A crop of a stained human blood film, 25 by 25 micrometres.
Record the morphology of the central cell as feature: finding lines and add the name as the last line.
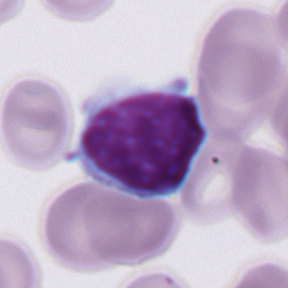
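Nucleus: single, rounded, slightly angular, no lobes
Nuclear size: about 11 by 9 micrometres
Nuclear share: about 80% of the cell's area
Chromatin: dark purple, mottled with small paler patches
Cytoplasm: thin pale bluish rim around the nucleus
Cell edge: small pale projections from the upper edge
Name: typical lymphocyte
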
